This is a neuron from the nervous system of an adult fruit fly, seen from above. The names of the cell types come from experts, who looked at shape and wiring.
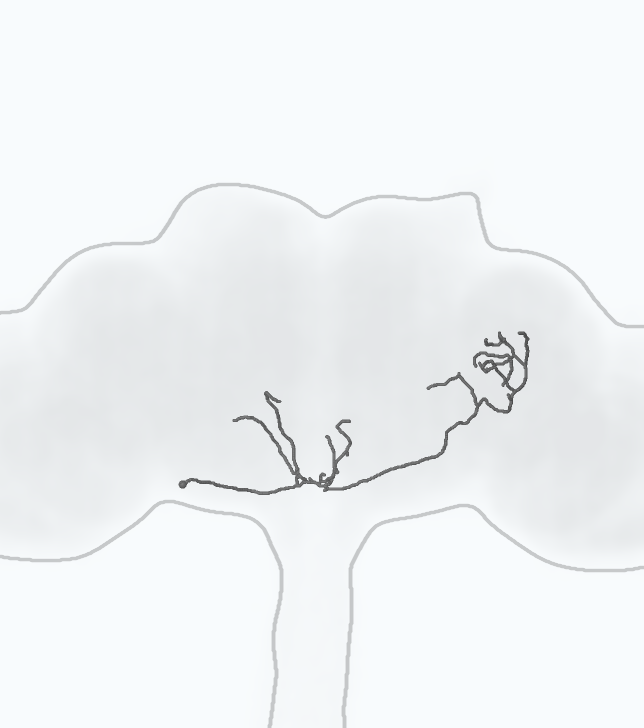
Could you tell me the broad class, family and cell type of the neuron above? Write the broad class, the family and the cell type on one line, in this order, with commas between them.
central-brain intrinsic neuron, hemilineage LB19, GNG419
